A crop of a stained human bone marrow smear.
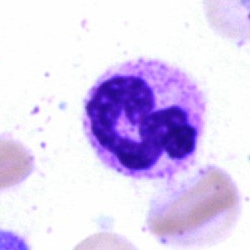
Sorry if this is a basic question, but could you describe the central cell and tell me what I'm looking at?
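A smooth, roughly round outline encloses the cell. Its chromatin is dark purple and coarsely clumped, and no nucleoli are visible in the nucleus. No vacuoles are seen in the cytoplasm. The name of this cell is segmented neutrophil.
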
